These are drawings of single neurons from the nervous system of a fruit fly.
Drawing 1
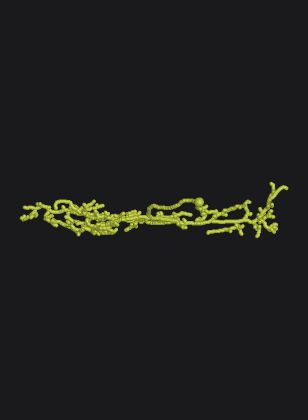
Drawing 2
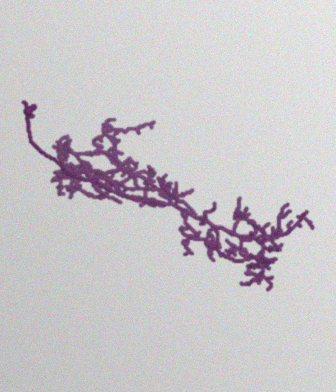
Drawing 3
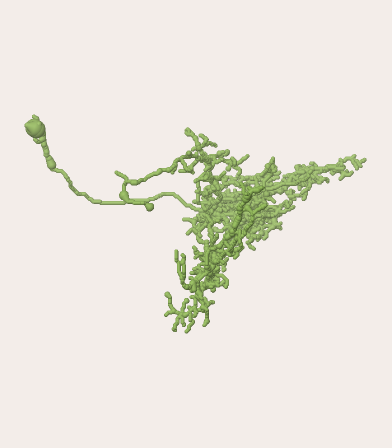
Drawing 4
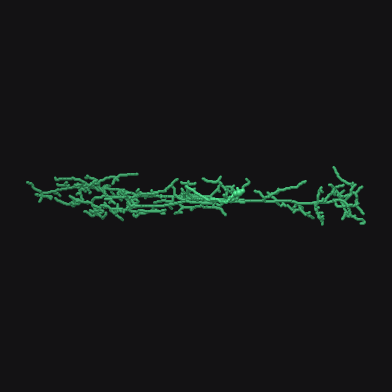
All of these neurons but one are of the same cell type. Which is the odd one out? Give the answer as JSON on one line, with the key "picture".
{"picture": 3}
